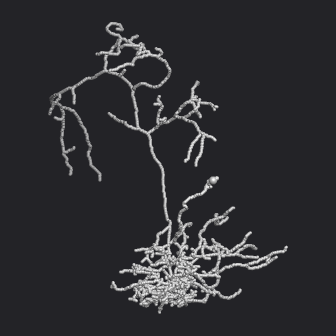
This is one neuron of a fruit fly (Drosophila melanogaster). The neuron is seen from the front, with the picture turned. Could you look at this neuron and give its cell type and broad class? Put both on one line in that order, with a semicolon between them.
AOTU028; central-brain intrinsic neuron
